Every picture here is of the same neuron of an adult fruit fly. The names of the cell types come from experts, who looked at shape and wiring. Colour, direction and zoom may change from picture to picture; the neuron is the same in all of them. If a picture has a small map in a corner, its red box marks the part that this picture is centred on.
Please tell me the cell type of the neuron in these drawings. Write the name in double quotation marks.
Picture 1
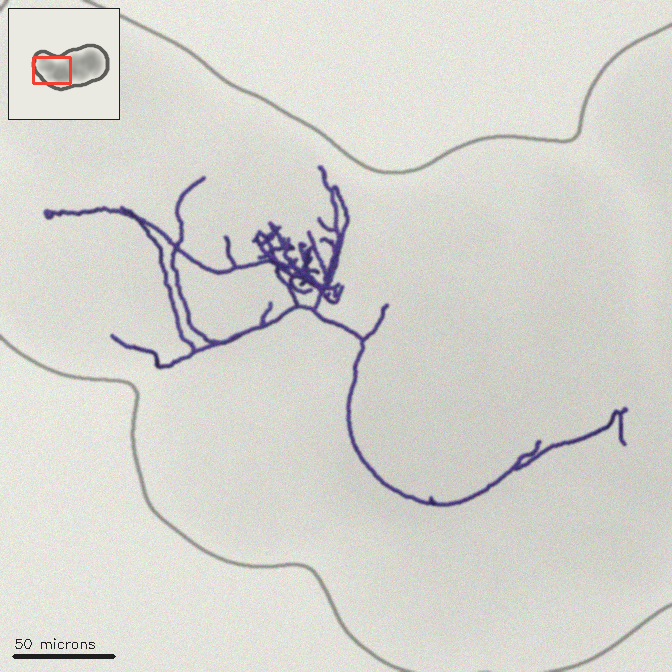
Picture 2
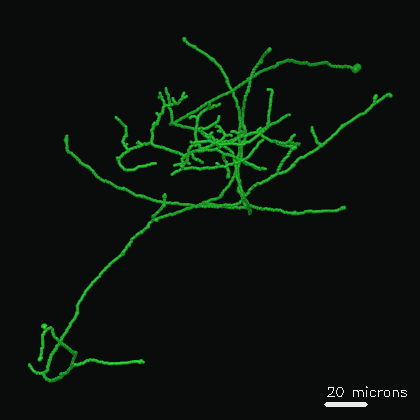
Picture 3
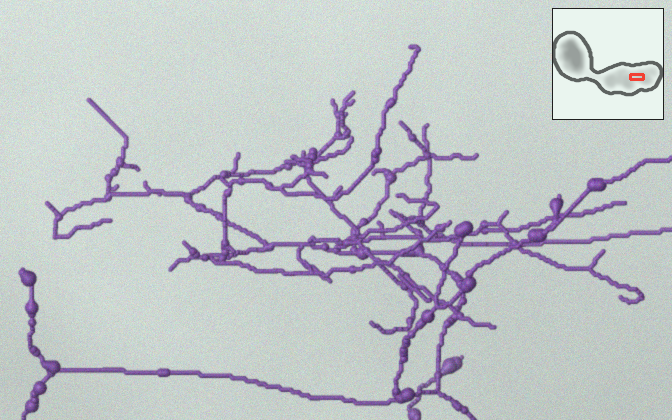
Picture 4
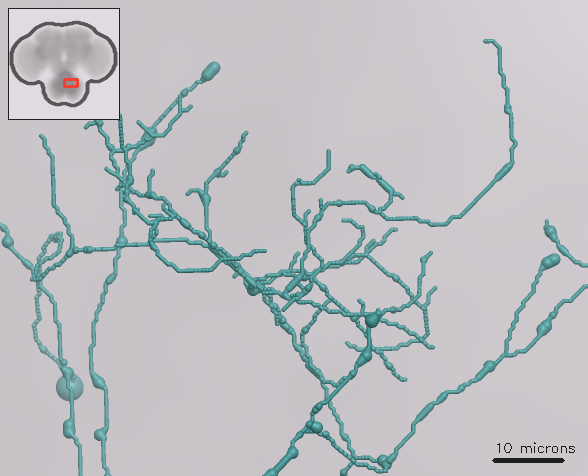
"IN12B048"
